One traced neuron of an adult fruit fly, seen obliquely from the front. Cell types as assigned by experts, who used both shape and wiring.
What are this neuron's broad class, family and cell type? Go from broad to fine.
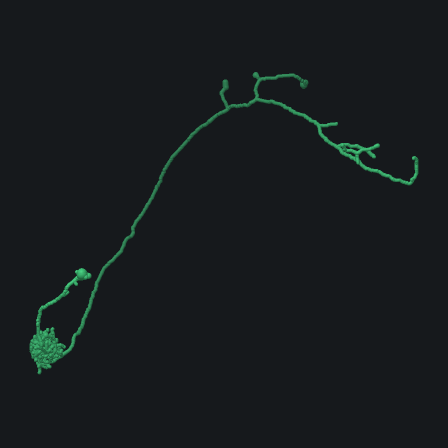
central-brain intrinsic neuron; hemilineage ALad1; VM5d_adPN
